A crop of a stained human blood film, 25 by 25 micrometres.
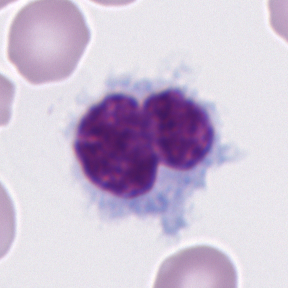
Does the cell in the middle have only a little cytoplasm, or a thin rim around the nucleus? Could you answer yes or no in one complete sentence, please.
Yes, the cytoplasm forms only a narrow rim around its nucleus.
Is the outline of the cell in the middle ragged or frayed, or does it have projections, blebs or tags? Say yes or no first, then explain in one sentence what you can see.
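Yes. The cell outline is ragged with fine hair-like projections.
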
